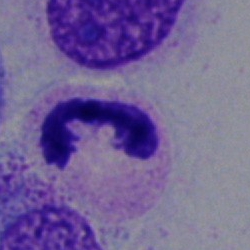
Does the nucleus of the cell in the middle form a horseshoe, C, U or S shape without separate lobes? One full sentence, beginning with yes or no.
Yes, shaped as a curved band, its nucleus has no separate lobes.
